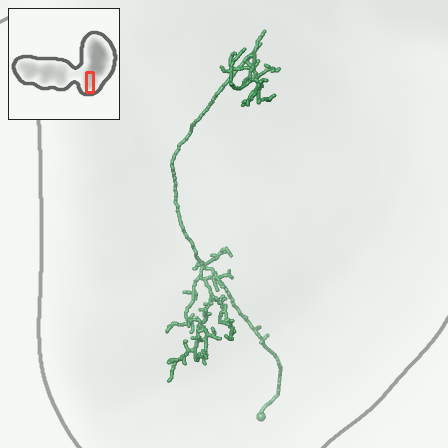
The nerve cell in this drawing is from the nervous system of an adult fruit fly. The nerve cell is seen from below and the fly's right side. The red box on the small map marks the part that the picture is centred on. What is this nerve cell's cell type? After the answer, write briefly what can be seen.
It is of cell type Tm35. It is an optic-lobe intrinsic neuron. It lies in the brain. The cell body can be seen at the bottom of the picture.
